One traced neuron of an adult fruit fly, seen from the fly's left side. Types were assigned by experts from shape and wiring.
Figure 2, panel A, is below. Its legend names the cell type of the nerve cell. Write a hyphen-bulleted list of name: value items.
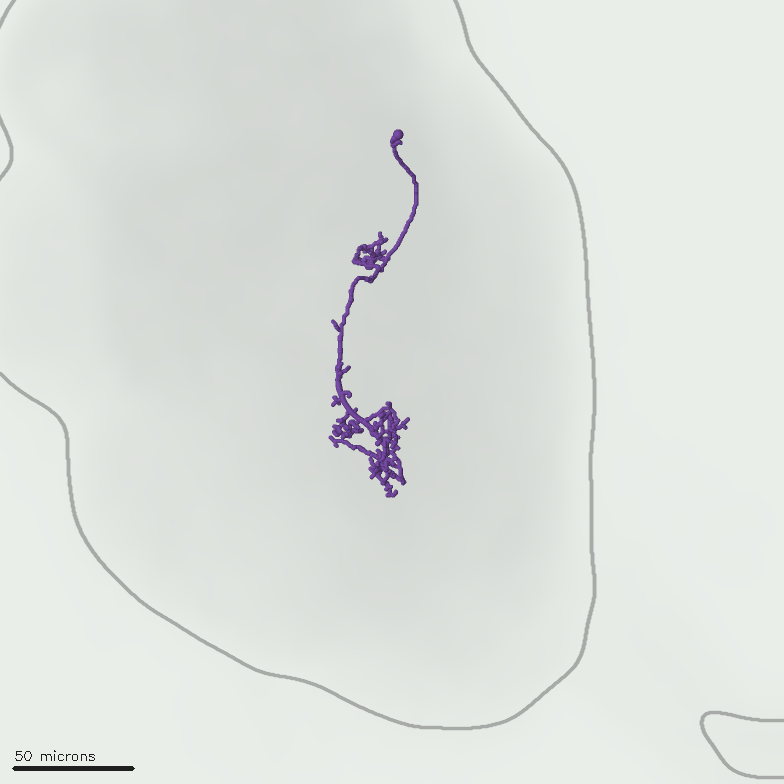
- cell type: LC22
